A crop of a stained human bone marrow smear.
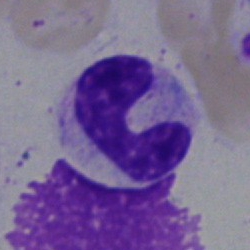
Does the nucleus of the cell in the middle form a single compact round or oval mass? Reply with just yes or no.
No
